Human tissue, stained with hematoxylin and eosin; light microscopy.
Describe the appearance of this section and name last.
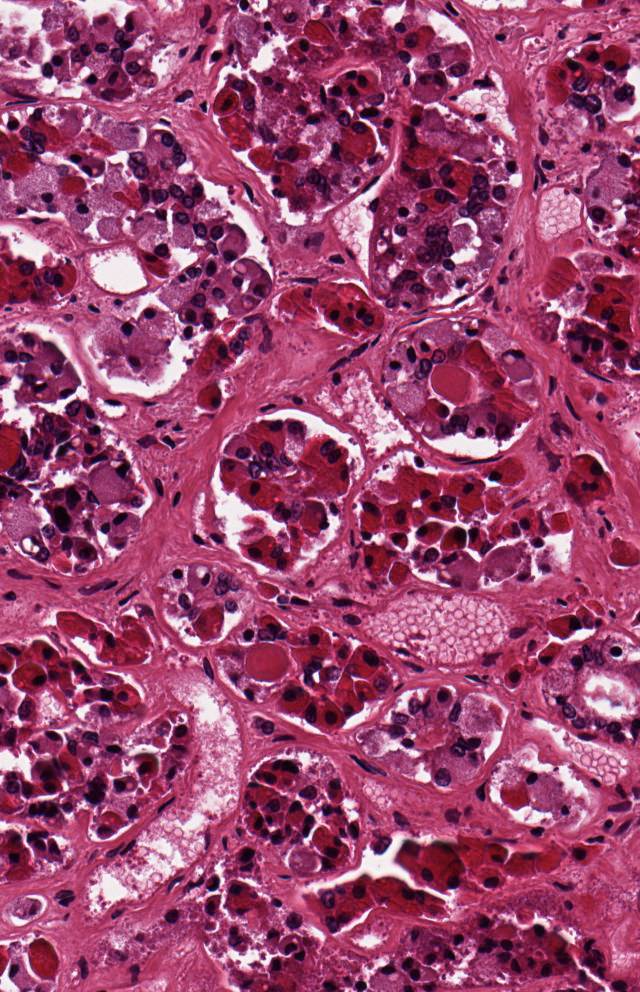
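First, the arrangement: across the whole field, cells cluster in rounded nests divided by bands of stroma. Next, the cytoplasm, which in many nest cells is intensely red and eosinophilic. Then the nuclei of those cells: small, round and darkly stained. Last, pale areas between some nests, one just below the centre, hold a fine honeycomb of faint pink polygonal outlines. The section is pituitary.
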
